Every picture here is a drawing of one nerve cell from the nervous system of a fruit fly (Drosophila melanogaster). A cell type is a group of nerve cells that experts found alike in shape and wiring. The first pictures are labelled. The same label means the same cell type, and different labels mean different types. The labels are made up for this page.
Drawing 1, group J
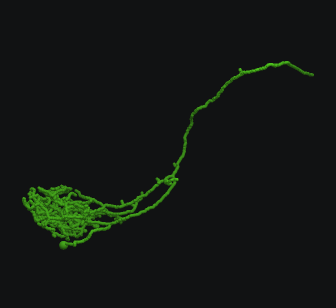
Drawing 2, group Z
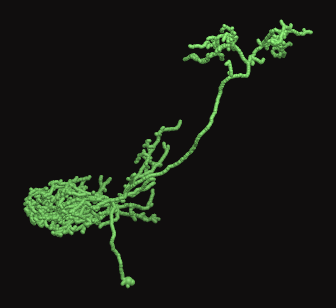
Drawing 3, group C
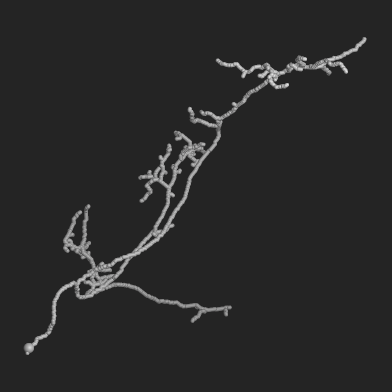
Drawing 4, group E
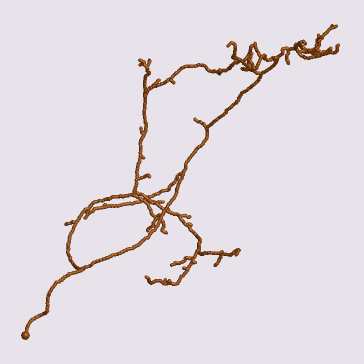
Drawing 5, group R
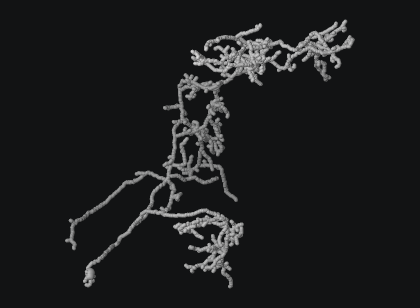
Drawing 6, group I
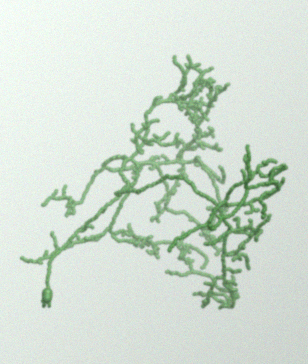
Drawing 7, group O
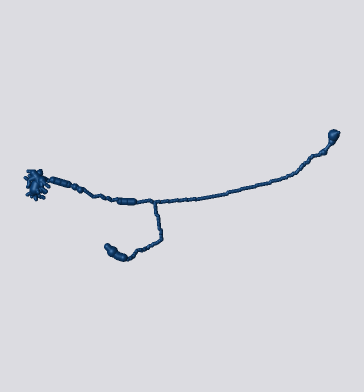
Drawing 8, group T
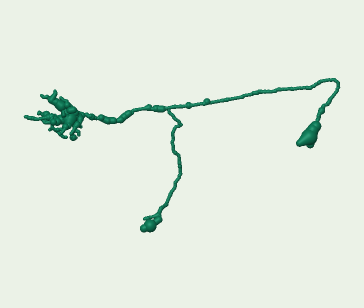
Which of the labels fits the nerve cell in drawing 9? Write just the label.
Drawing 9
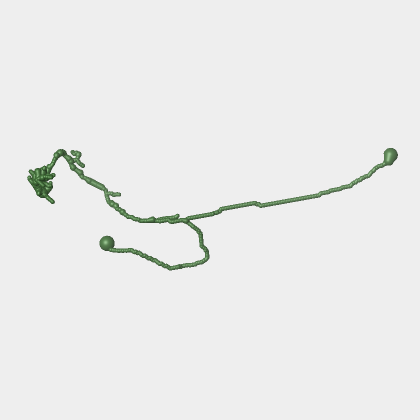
group O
